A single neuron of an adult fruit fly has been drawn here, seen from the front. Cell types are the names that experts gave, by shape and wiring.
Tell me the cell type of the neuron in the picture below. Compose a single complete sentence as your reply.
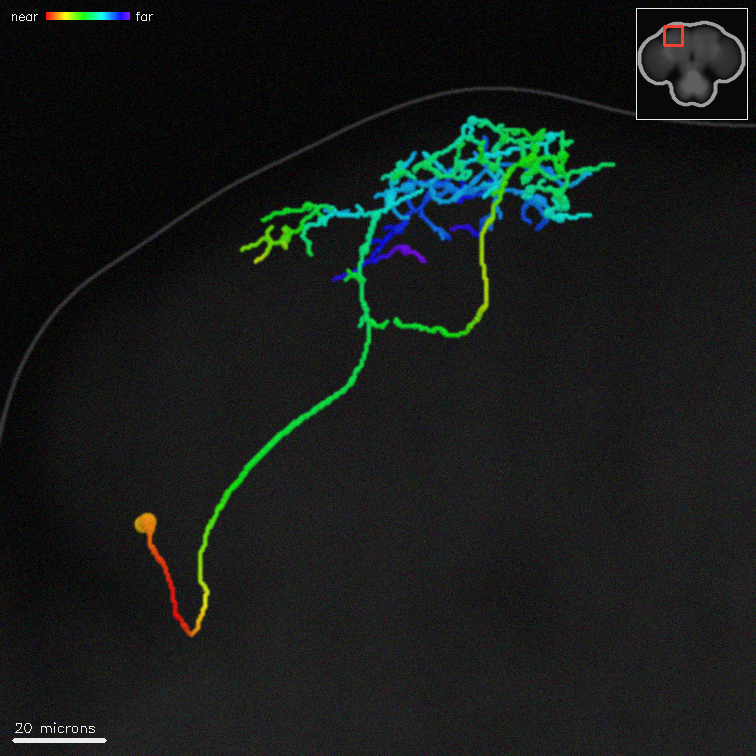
The cell type name for this neuron is CB1608.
